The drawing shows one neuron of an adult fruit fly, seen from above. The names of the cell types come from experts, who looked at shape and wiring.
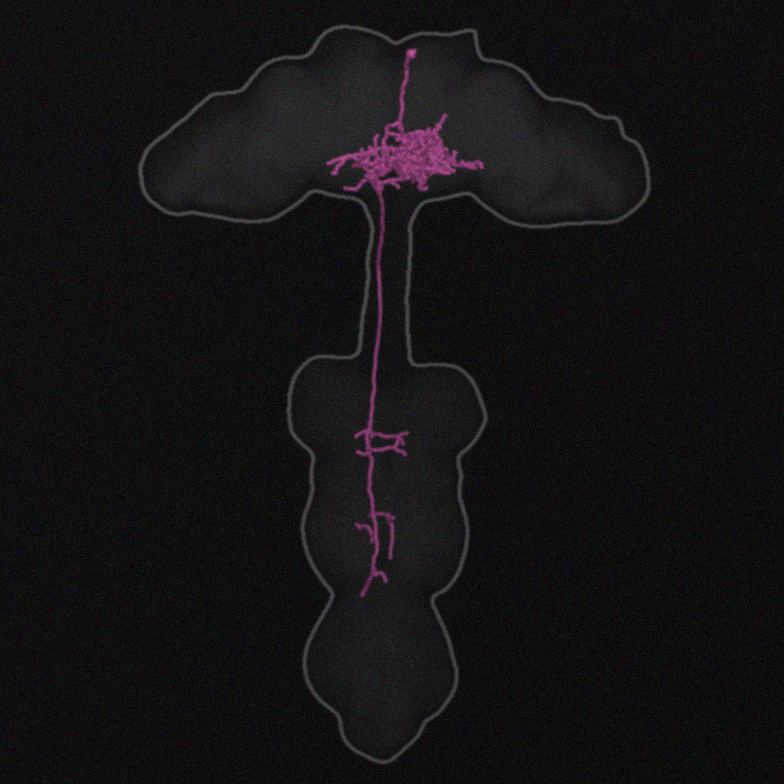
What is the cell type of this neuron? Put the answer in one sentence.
The cell type is DNb04.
